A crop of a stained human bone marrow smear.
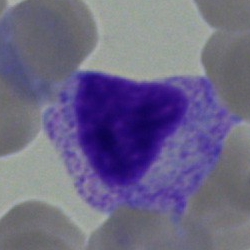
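Myelocyte, the central cell in this stained bone marrow smear. Its outline is irregular and somewhat angular. The roughly triangular nucleus lies toward the upper left, so the wider band of cytoplasm falls to the right and below. Its chromatin is dense and deep purple.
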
